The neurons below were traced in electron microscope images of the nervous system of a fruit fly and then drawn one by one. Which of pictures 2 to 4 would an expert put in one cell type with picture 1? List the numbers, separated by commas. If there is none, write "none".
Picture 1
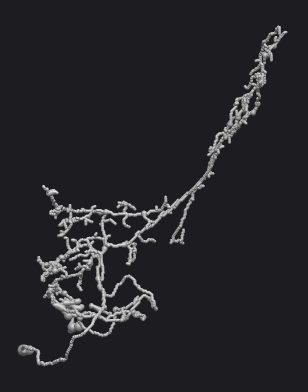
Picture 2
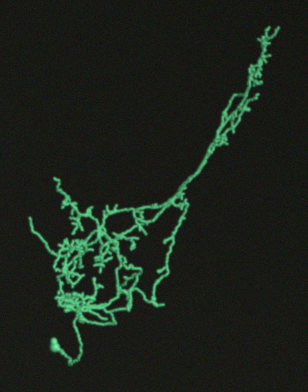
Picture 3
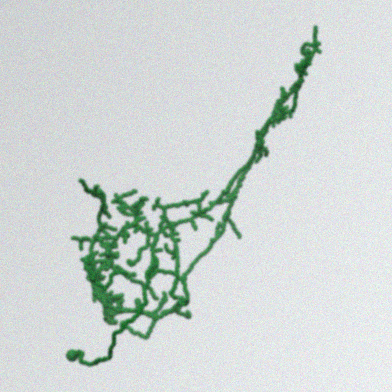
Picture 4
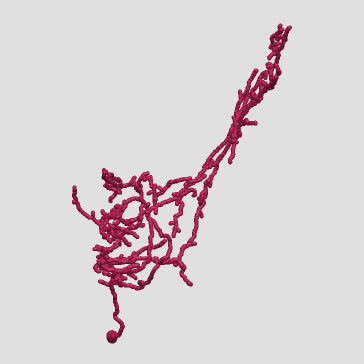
2, 3, 4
